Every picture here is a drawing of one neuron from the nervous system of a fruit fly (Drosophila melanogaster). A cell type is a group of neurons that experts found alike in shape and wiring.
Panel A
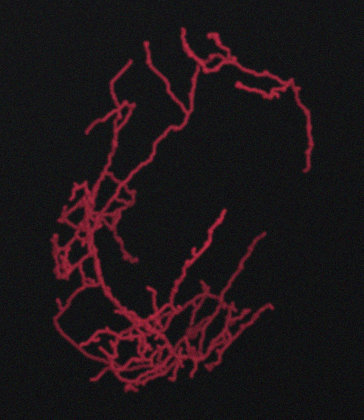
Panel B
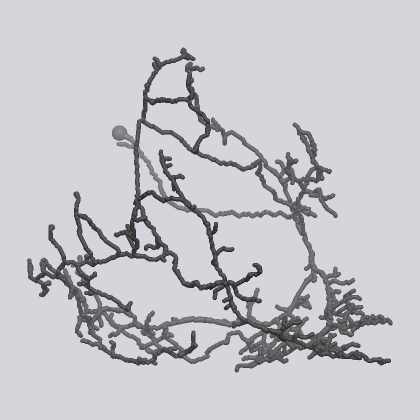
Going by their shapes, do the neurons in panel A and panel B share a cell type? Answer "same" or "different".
same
